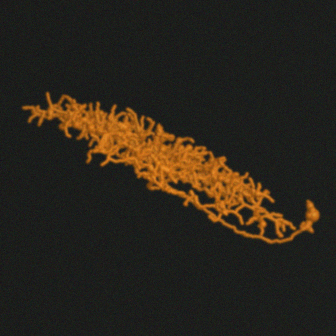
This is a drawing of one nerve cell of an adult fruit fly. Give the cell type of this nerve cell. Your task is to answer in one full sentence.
It is Pm6 that this nerve cell is, by cell type.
